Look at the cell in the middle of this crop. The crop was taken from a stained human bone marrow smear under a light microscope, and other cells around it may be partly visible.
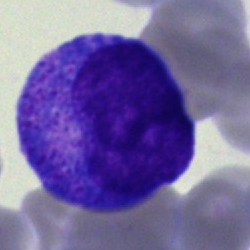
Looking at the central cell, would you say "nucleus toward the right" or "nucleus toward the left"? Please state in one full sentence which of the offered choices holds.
Toward the left of the nucleus extends most of the cytoplasm.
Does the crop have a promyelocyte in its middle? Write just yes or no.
yes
